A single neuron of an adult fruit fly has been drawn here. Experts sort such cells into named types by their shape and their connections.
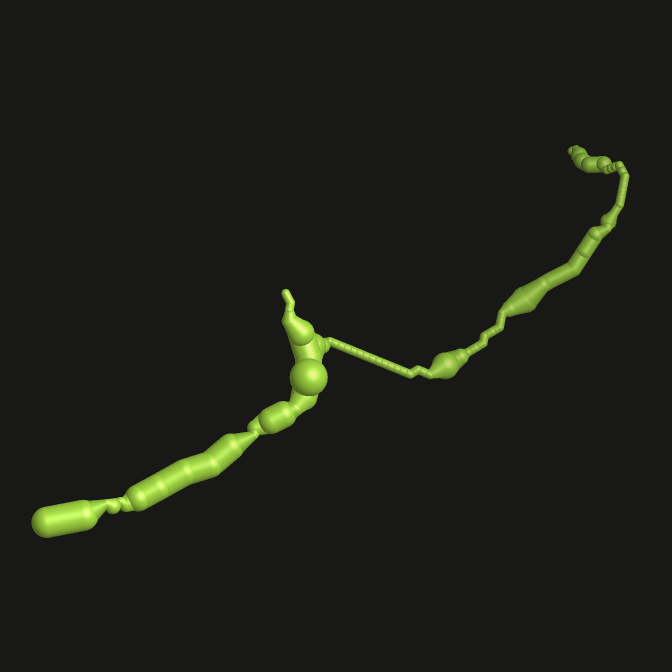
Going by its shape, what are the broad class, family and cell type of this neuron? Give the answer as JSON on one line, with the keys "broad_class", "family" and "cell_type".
{"broad_class": "photoreceptor or other optic-lobe sensory neuron", "family": "class visual", "cell_type": "R8y"}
